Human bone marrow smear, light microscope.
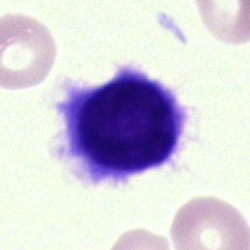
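Hairy cell at the centre of this marrow smear: note the fine, ragged hair-like projections fringing its surface all the way round. Its outline is roughly round, but frayed and irregular rather than smooth. The nuclear chromatin stains dense dark purple, and the cytoplasm is just a scant pale violet rim around the nucleus.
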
